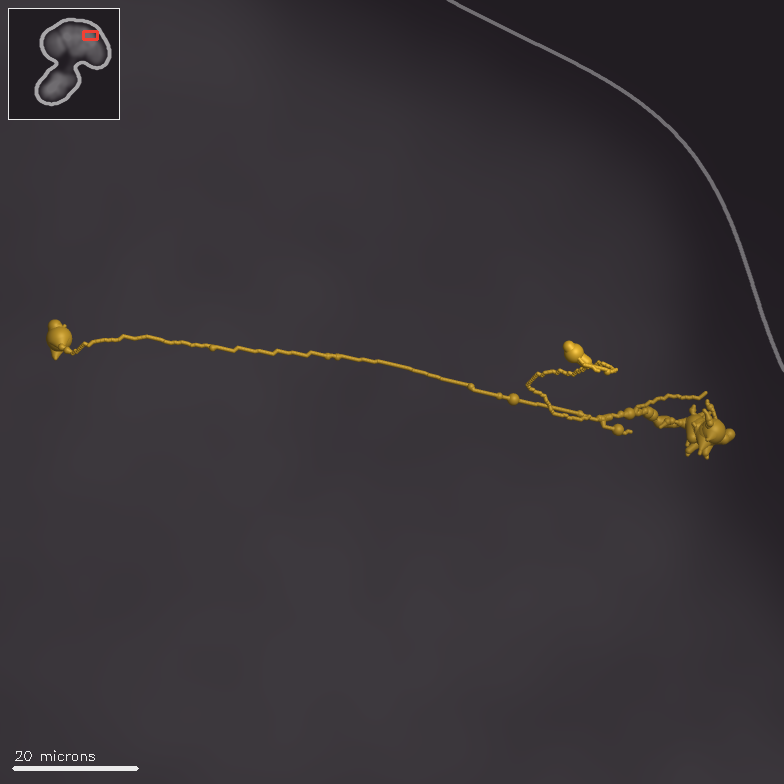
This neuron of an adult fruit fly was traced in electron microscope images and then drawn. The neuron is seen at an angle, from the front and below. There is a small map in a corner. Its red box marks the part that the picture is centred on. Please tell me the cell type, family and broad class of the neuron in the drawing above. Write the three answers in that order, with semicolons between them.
TuBu10; hemilineage AOTUv3_dorsal; central-brain intrinsic neuron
